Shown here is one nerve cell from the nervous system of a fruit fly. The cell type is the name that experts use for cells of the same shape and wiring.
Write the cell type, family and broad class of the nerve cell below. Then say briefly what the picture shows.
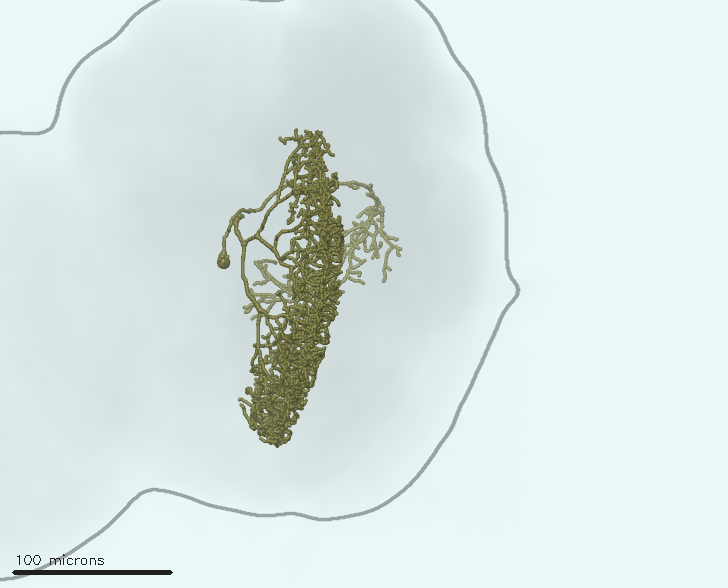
Its cell type is LPT22. The family is LPT. This is a visual projection neuron. By the scale bar it is about 200 microns tall in this view. As drawn here it is taller than it is wide.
